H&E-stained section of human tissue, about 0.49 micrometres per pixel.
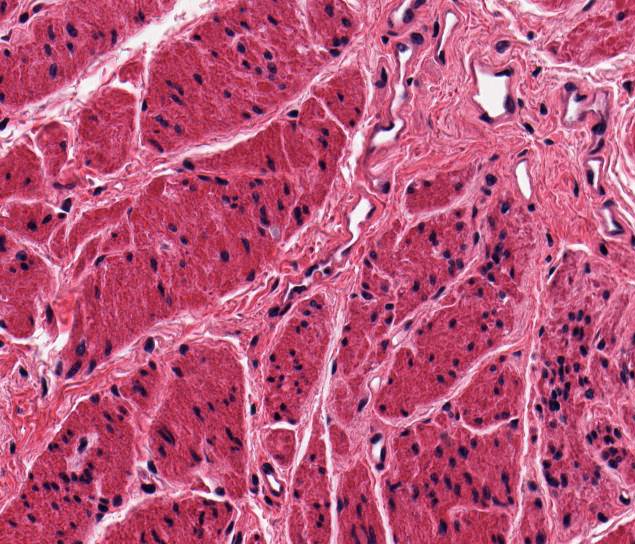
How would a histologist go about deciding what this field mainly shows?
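Smooth muscle, I think, is what fills this field. Thin septa of paler pink connective tissue part its bundles, and neighbours lie in different directions, some cut lengthwise, others obliquely or across.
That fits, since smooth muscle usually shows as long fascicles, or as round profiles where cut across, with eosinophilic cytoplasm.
The cytoplasm is deeply eosinophilic, and I see no cross-striations. At the upper right, looser connective tissue holds a few small thin-walled vascular spaces.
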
